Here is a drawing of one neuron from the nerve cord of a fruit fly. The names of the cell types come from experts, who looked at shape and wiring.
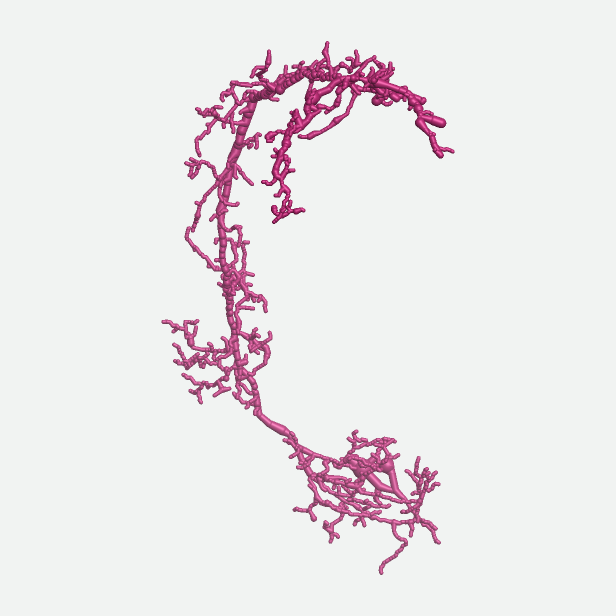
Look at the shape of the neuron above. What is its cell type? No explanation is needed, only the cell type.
IN11A047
